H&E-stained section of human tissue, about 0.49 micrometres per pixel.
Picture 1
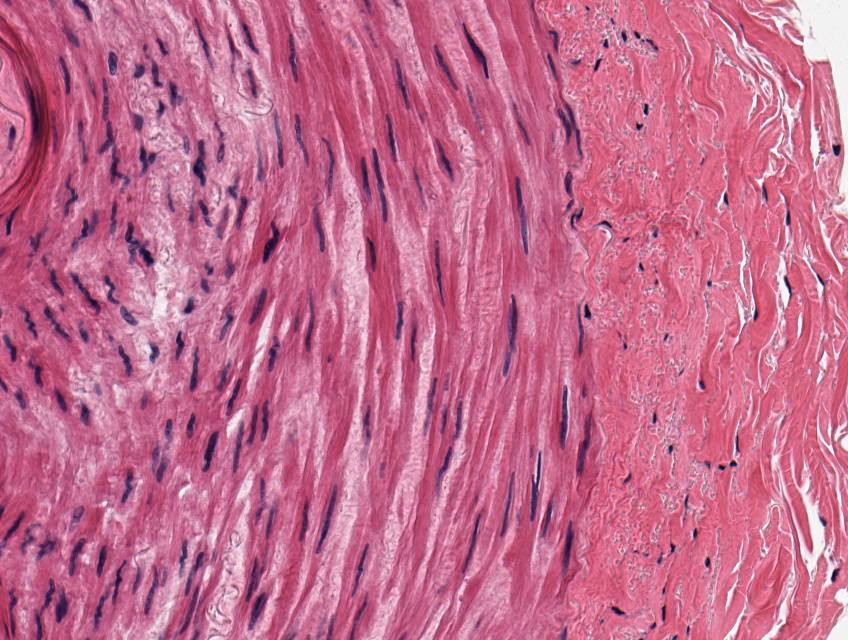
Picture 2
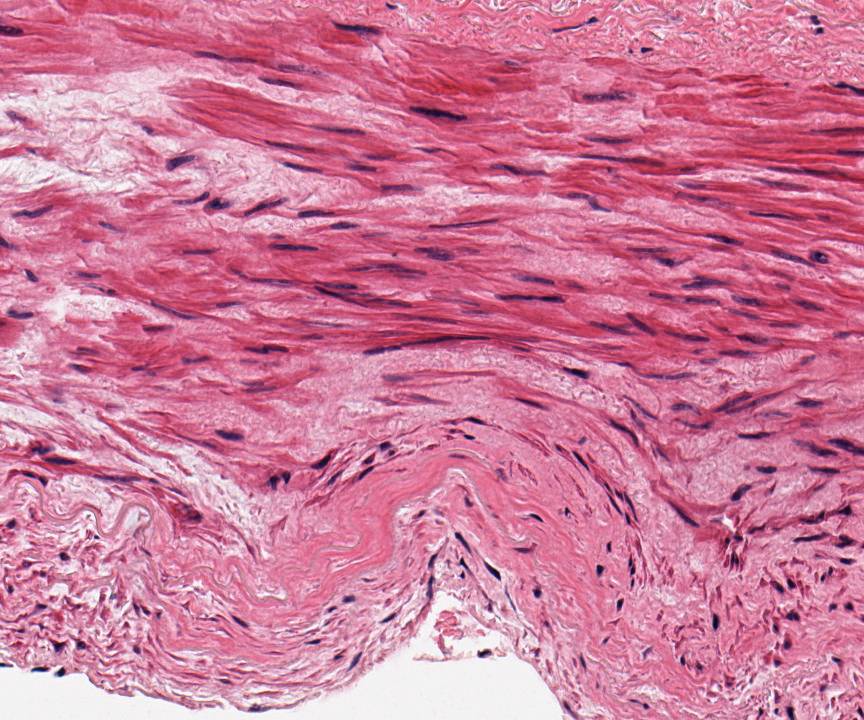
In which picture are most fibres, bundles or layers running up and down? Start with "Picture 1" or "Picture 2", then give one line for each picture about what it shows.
Picture 1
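In picture 1: The smooth muscle cells in the left band run mostly from top to bottom of the field in gently curving parallel lines.
In picture 2: The smooth muscle fibres run mostly horizontally, from left to right across the field.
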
